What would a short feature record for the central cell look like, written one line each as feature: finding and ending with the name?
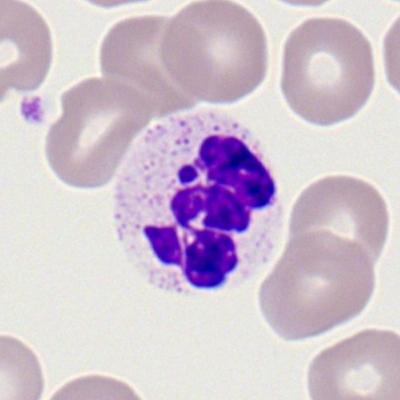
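Lobes: many separate ones; I count more than three
Chromatin: coarsely clumped and dark purple
Cytoplasm: pale pink and plentiful
Granules: fine, pinkish-lilac, scattered throughout the cytoplasm
Verdict: segmented neutrophil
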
